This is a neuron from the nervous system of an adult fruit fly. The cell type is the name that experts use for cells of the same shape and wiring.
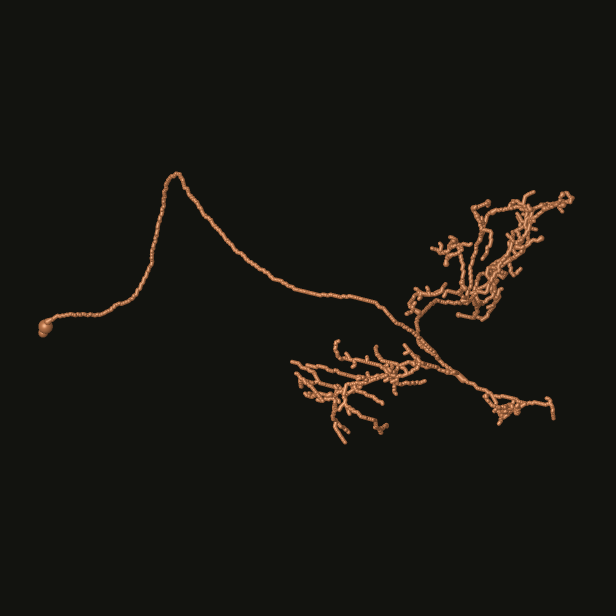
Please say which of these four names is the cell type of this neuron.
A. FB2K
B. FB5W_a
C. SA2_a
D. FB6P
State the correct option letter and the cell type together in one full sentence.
Here the neuron is of cell type FB2K, corresponding to option A.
